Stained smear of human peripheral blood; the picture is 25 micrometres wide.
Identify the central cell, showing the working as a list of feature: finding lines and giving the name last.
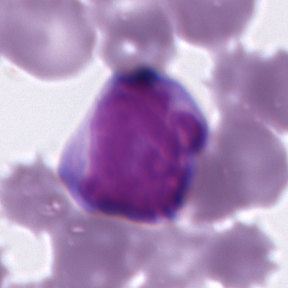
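Nucleus: fills most of the cell
Nuclear shape: fold or notch on the right side
Cytoplasm: narrow pale blue rim
Rim width: greatest on the left side
Size: about 14 micrometres across
Name: myeloblast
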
